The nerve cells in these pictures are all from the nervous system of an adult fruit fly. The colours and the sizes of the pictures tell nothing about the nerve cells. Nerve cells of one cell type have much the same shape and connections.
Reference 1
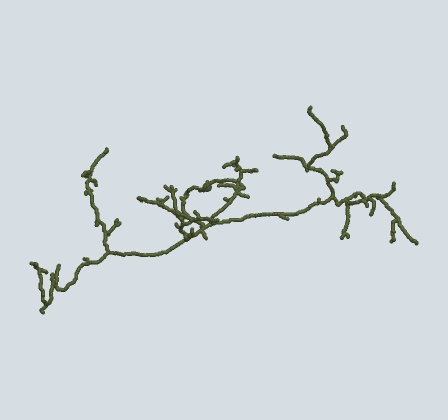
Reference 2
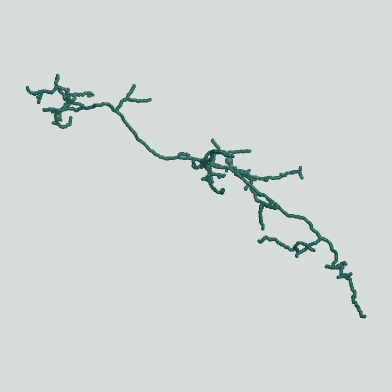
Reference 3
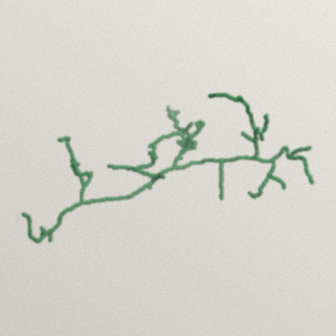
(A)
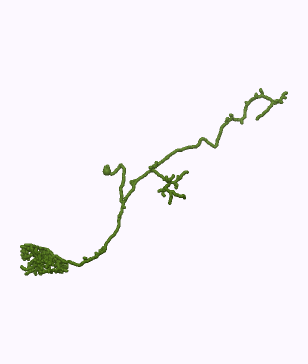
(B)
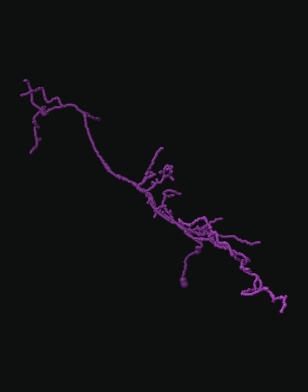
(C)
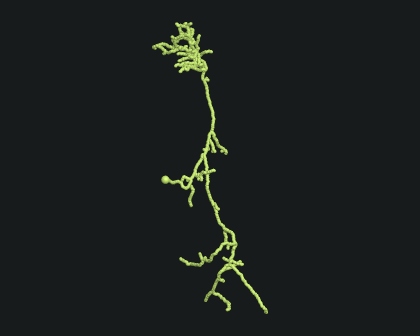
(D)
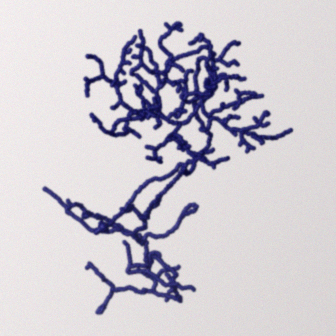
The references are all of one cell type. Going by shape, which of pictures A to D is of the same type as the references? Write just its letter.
B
